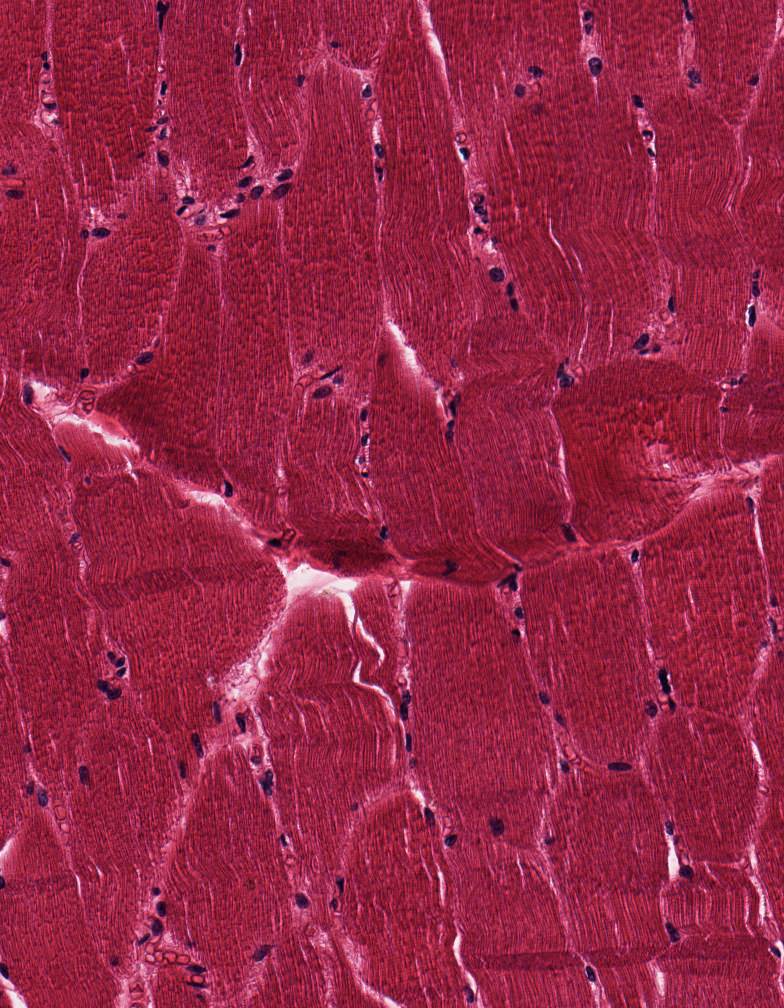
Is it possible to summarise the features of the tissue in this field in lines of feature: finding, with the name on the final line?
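Fibres: closely packed, filling the field, running mainly top to bottom
Striations: fine, crossing each fibre along its length
Nuclei: dark, oval, mostly at fibre edges and between fibres, not central
Cytoplasm: deep red throughout
Name: skeletal muscle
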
